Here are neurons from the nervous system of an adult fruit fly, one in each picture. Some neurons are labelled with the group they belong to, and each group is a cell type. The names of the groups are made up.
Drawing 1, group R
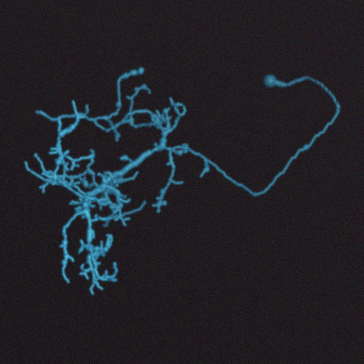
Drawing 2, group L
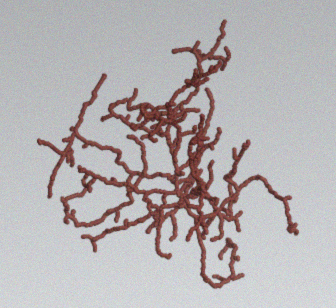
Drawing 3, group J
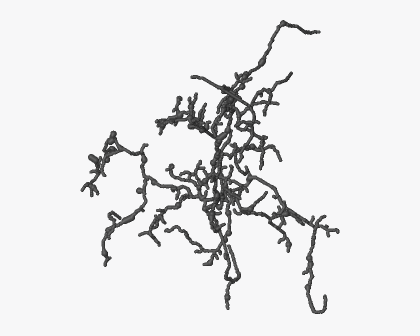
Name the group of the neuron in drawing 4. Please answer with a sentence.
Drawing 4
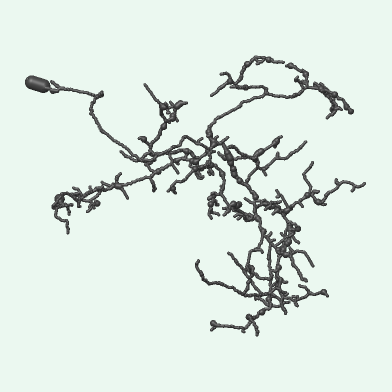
It belongs to group J.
